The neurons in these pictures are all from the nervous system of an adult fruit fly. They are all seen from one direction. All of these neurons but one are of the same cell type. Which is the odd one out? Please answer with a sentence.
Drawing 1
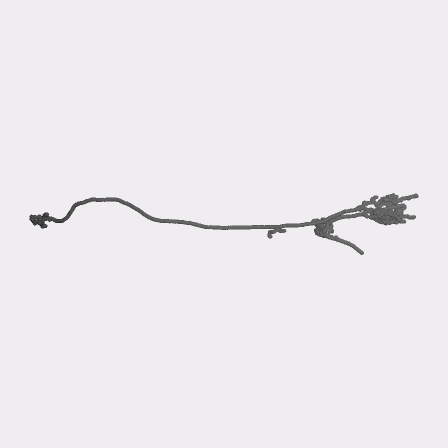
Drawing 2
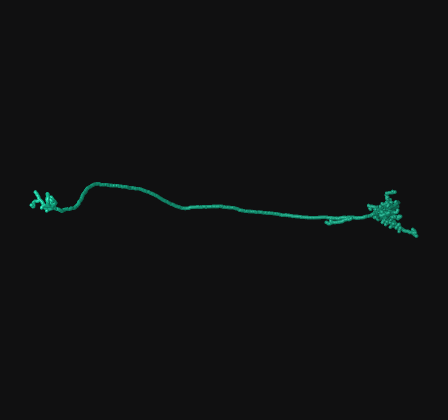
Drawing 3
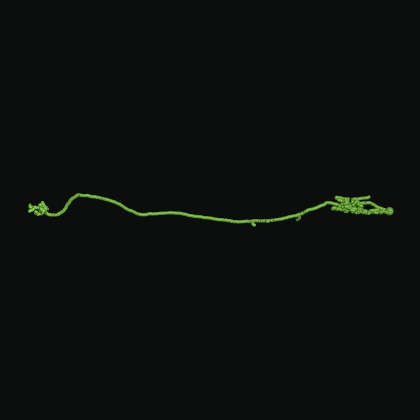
Drawing 1 shows a neuron of another cell type.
